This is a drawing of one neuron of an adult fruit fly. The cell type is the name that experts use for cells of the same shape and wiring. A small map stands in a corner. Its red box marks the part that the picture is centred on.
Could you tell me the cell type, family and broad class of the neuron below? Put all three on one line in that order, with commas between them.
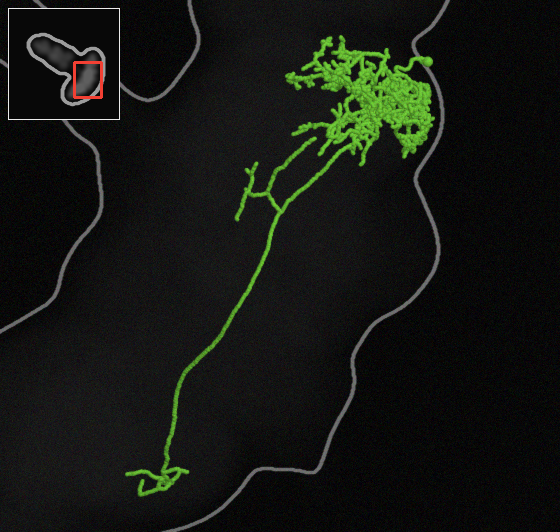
AVLP110_a, hemilineage VLPl&p2_lateral, central-brain intrinsic neuron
